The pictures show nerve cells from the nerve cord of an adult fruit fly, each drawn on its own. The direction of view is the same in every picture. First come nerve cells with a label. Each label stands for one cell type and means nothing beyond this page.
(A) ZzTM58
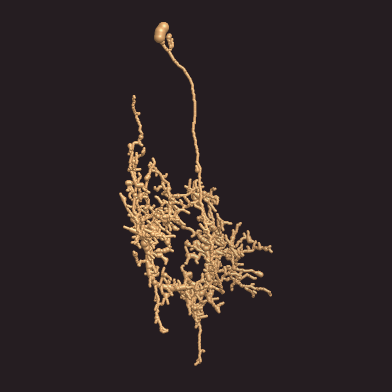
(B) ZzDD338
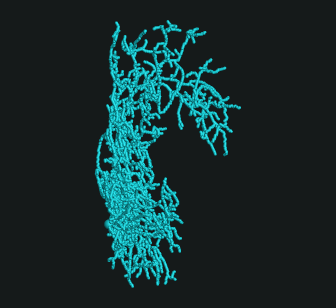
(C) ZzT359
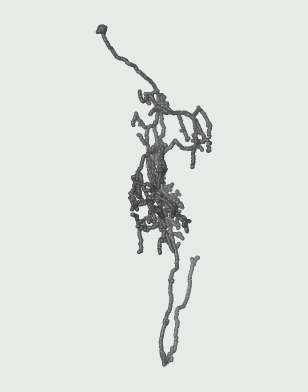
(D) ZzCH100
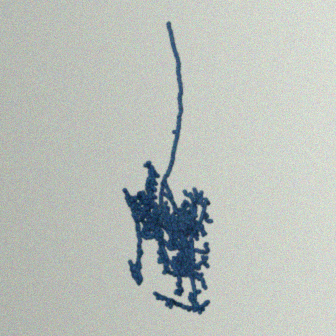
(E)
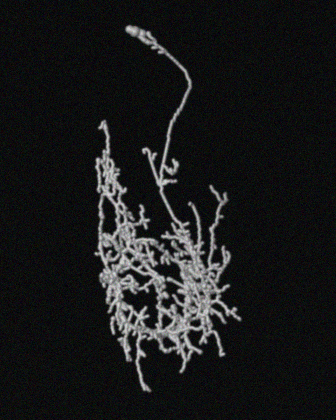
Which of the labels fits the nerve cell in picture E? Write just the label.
ZzTM58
